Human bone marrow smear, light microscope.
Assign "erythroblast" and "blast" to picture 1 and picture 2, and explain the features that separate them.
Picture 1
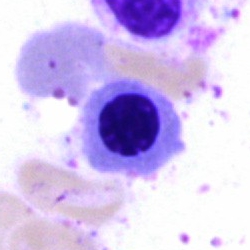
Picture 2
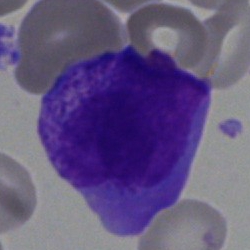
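In the first picture is the erythroblast; the second holds the blast. The erythroblast's outline is roughly round, with a small blunt bulge on its right edge, whereas the blast is irregular and angular. In the blast the nucleus fills most of the cell, and the chromatin is finely stippled rather than coarsely clumped.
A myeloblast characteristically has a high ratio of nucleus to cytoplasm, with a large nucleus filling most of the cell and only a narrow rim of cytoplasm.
No nucleoli can be seen in the erythroblast nucleus.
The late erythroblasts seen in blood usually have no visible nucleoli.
Blue cytoplasm surrounds the erythroblast nucleus on all sides; in the blast the cytoplasm, also blue, is a narrow rim that is widest at the bottom of the cell.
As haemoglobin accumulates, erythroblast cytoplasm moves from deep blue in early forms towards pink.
Neither cell shows granules in its cytoplasm, and the erythroblast shows no vacuoles either.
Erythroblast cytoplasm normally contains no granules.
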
